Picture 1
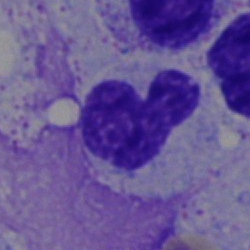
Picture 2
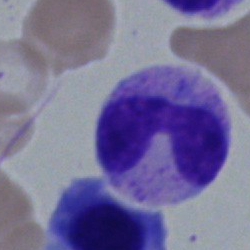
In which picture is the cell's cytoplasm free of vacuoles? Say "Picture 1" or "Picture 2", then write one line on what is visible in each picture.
Picture 2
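Picture 1: A round clear white vacuole sits against the left edge of the nucleus.
Picture 2: No vacuoles are seen in the cytoplasm.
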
